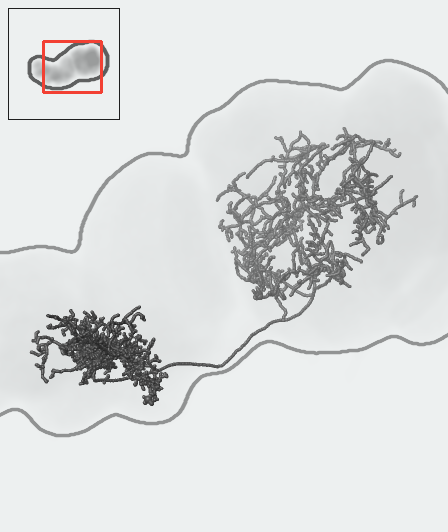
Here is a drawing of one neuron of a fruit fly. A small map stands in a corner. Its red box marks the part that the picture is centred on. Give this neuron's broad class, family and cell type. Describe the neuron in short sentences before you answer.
In this view it is wider than it is tall. Its broad class is ascending neuron. Its family is hemilineage 07B. It is of cell type AN07B004.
